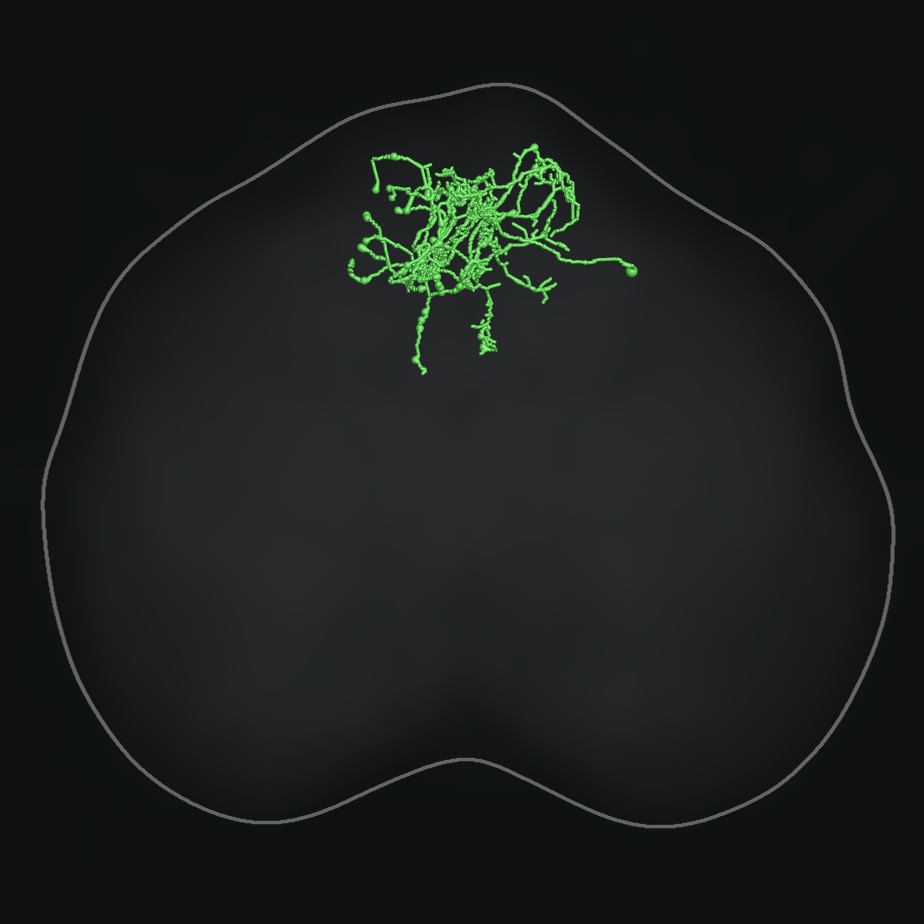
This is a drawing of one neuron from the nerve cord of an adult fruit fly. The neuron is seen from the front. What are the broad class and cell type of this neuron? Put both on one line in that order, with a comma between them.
nerve-cord intrinsic neuron, INXXX399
